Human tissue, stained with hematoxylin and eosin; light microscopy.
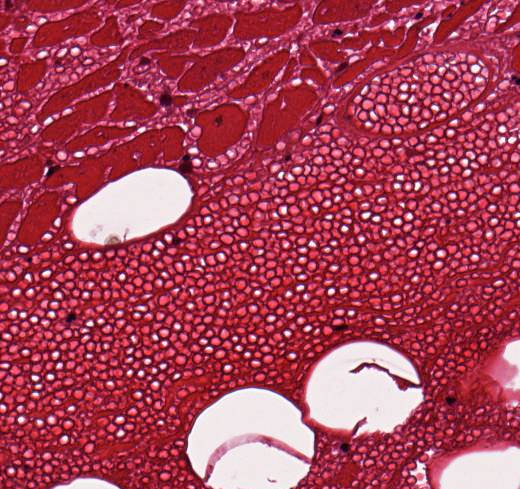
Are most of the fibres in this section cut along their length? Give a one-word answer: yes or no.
No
